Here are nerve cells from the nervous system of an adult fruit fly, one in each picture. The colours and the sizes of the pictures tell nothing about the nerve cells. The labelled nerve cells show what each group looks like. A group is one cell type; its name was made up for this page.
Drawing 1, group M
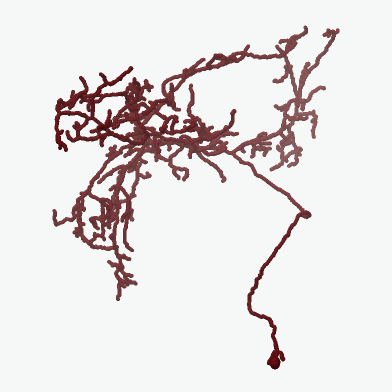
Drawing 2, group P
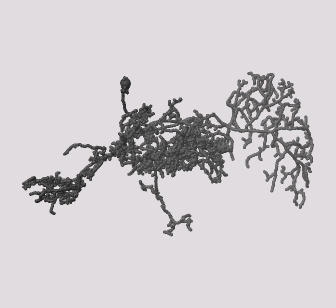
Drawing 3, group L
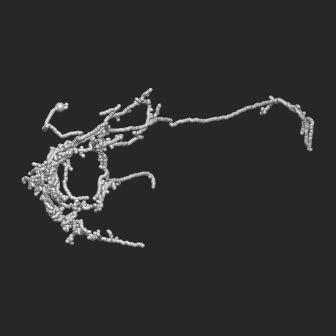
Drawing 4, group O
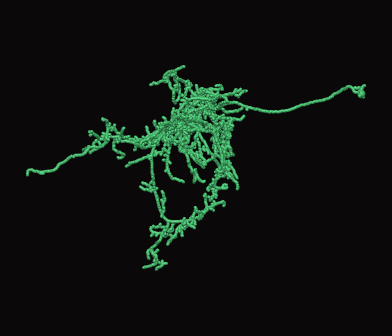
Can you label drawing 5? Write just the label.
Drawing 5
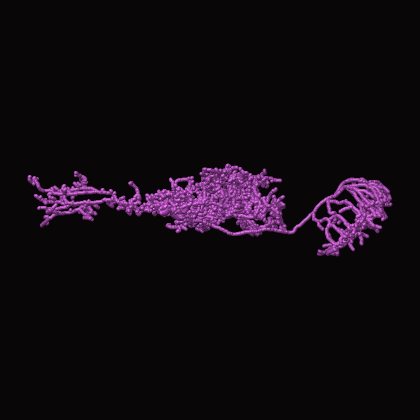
group P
